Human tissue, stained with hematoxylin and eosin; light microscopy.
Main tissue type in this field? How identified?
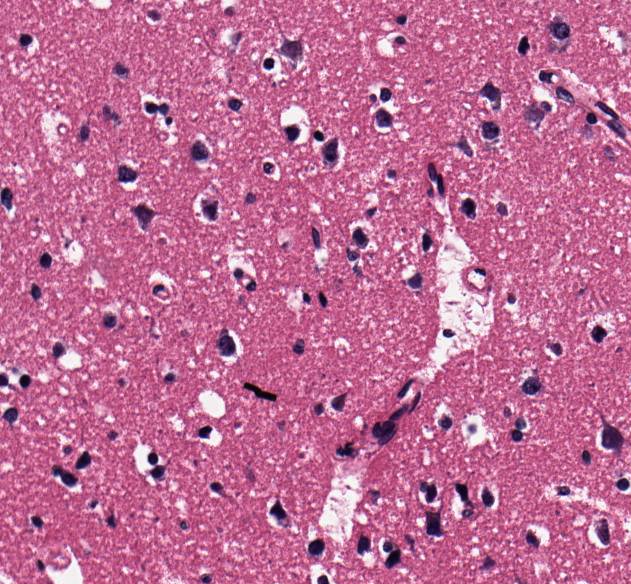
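Field: cerebral cortex. Background fine-textured and pink, peppered with small clear vacuoles; cells scattered singly.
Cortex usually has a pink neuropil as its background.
Larger angular cells: rim of purplish-pink cytoplasm around a rounder nucleus, consistent with neurons.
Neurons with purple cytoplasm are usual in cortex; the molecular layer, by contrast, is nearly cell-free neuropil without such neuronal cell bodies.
Most numerous: small cells, dark round densely stained nuclei, little visible cytoplasm. No epithelium, glands, tubules or fat cells.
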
